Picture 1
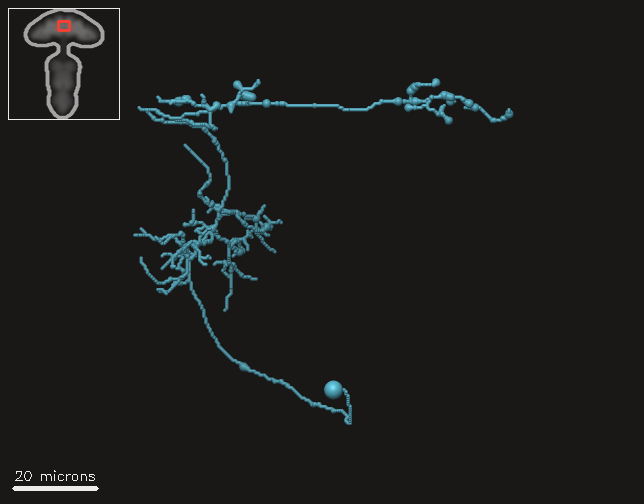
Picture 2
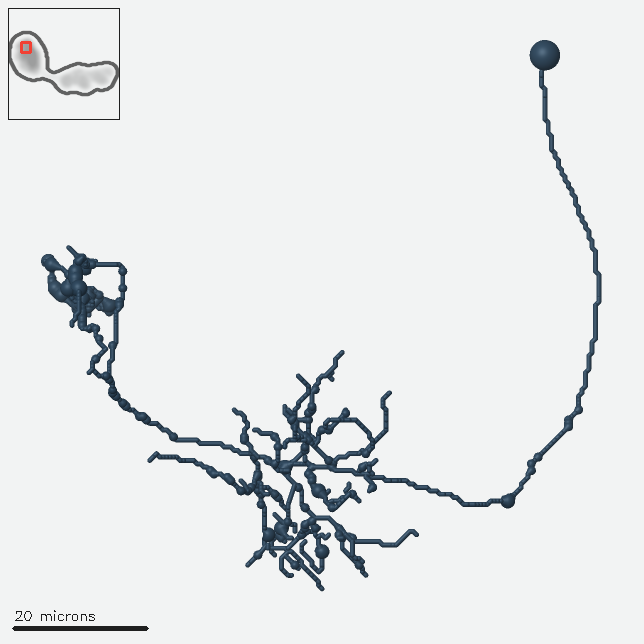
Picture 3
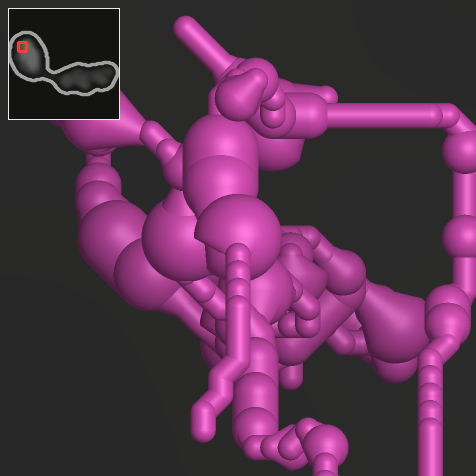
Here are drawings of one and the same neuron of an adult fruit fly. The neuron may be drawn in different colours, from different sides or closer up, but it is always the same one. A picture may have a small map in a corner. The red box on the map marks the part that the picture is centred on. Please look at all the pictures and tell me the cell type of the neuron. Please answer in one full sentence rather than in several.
Belonging to the cell type FS1A_c is this neuron.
